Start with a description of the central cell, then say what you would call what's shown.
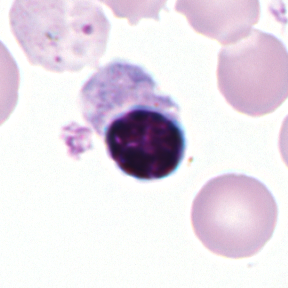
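See how the nucleus sits off-centre, over toward the lower right, and its chromatin is dense and stains very dark purple. Plenty of pale greyish-lilac cytoplasm spreads from it toward the upper left. That's a normoblast.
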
